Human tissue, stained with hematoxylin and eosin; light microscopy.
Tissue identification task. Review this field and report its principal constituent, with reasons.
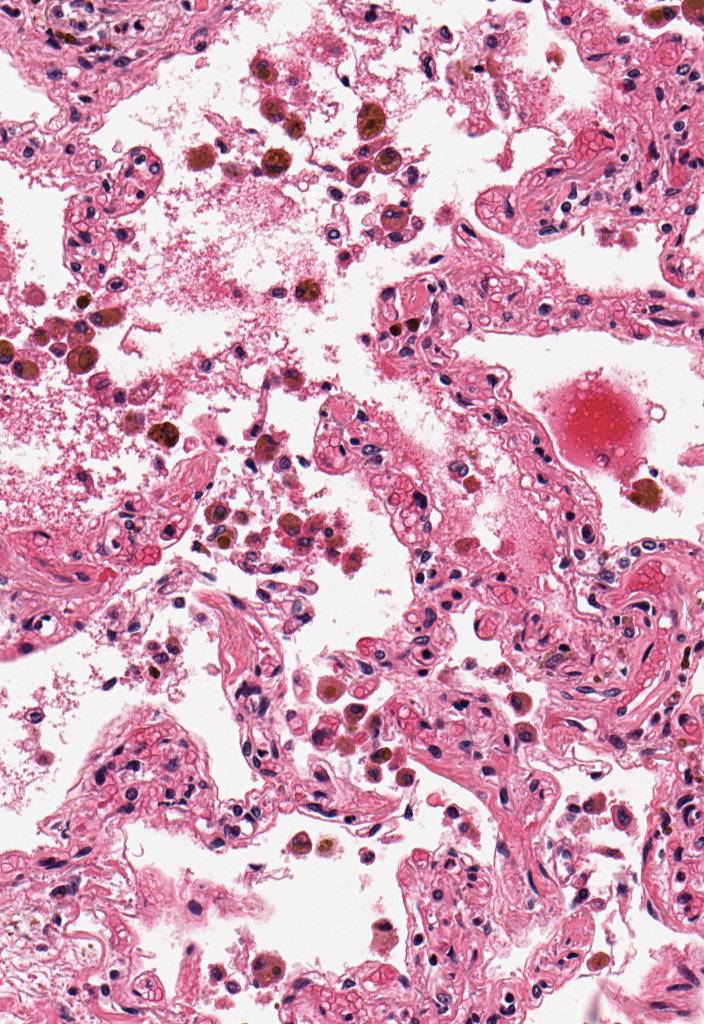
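In this field the main structure is alveolus. First, thin branching septa divide it into irregular open airspaces.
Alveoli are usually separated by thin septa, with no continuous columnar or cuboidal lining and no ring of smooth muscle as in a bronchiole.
Next, many rounded macrophages with golden-brown granular pigment lie free in the airspaces.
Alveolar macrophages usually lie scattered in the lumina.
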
